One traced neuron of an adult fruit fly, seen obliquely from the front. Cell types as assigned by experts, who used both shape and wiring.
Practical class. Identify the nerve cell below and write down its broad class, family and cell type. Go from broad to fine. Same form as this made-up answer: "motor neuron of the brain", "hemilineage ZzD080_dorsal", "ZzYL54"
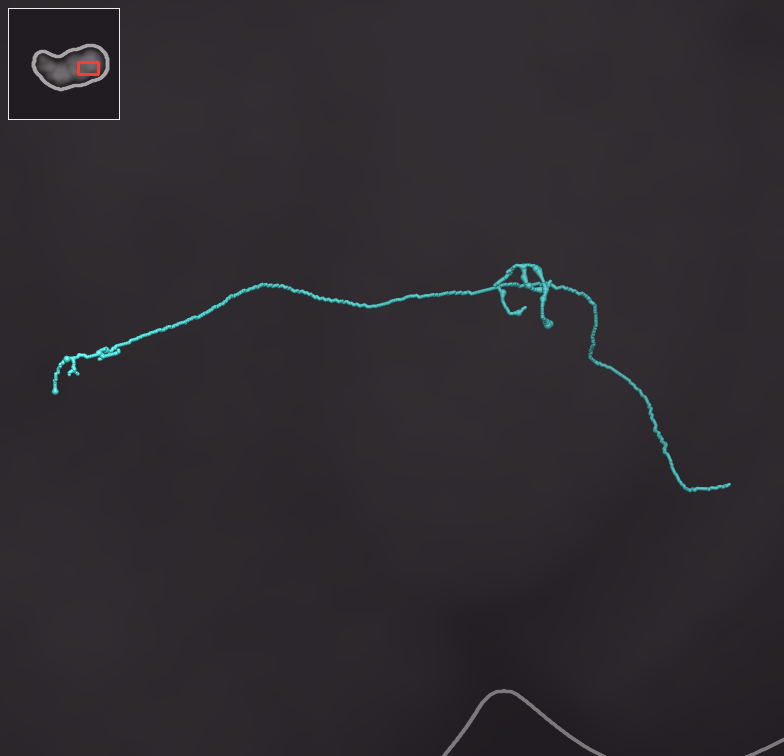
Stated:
"sensory neuron entering the brain", "class olfactory", "ORN_DL1"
